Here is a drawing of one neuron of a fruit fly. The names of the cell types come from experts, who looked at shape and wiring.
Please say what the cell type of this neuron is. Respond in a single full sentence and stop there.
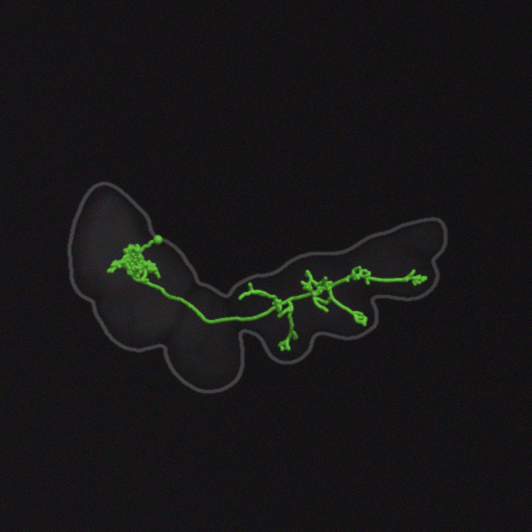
By its cell type, the neuron is DNp07.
